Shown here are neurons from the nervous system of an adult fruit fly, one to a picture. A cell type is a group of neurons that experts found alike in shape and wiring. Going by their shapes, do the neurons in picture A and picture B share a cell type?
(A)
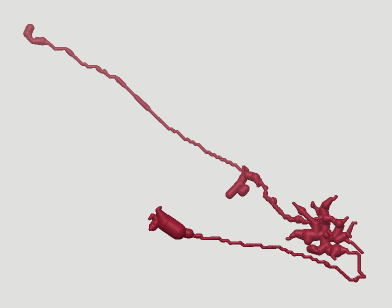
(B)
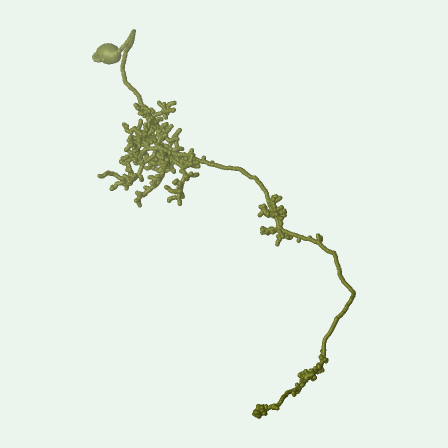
no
